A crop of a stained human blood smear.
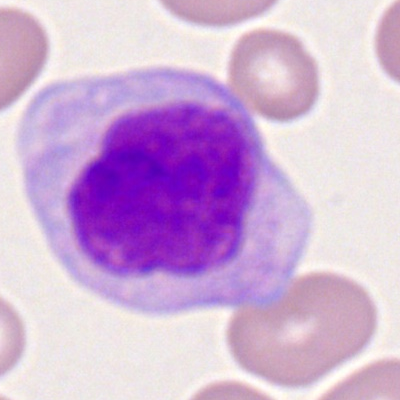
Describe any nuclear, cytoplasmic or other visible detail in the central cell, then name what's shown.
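Outline irregular, angular corners on right side. Chromatin dark purple and patchy; paler spaces between denser clumps. Cytoplasm pale greyish blue, no coarse coloured granules. Monocyte.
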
